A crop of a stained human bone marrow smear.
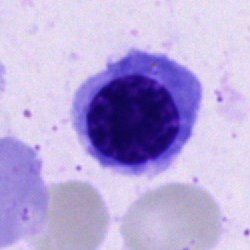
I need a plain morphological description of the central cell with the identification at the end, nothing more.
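No granules show in the cytoplasm, and its rim is widest on the upper right side of the nucleus. The chromatin's coarse and clumped, with not a nucleolus to be seen. What you're looking at is an erythroblast.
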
